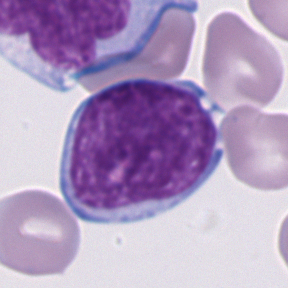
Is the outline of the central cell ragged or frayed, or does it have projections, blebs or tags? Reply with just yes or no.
No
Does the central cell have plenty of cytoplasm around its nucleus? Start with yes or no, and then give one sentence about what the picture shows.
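No. The nucleus fills most of the cell.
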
